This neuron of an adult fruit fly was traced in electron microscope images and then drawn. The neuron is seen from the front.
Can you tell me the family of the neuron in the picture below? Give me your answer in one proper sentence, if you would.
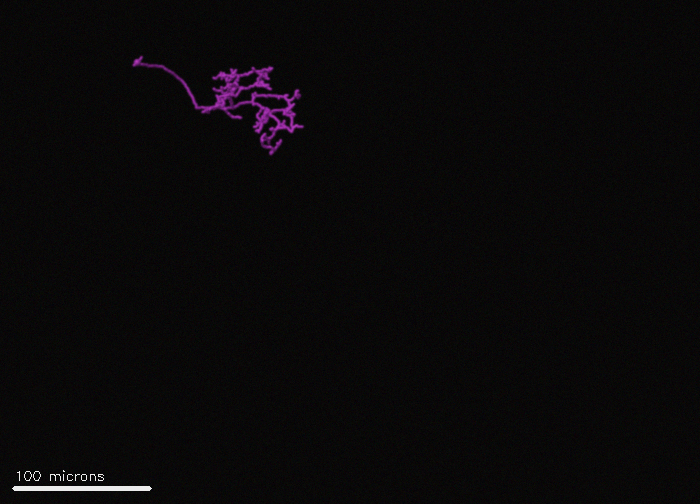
For this neuron, the family is hemilineage SLPad1_posterior.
